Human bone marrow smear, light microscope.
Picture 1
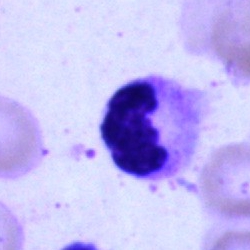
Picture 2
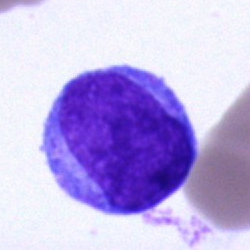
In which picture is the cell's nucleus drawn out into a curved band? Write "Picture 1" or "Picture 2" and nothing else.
Picture 1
